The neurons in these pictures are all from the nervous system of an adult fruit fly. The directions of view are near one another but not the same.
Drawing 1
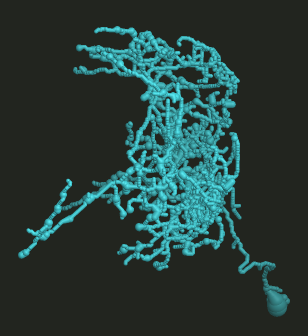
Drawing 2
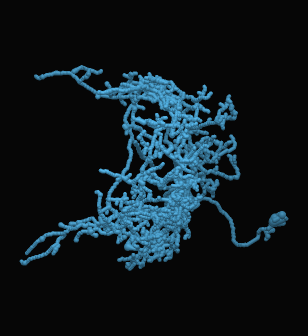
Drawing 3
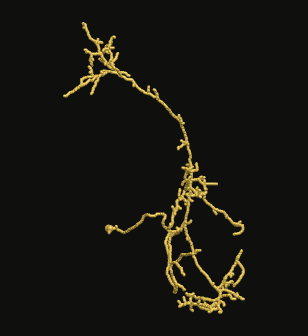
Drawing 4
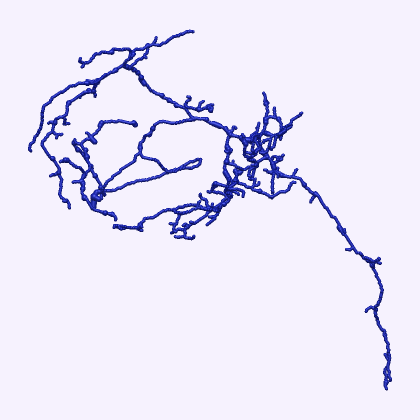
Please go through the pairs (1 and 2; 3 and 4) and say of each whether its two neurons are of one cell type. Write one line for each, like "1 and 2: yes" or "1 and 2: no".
1 and 2: yes
3 and 4: yes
